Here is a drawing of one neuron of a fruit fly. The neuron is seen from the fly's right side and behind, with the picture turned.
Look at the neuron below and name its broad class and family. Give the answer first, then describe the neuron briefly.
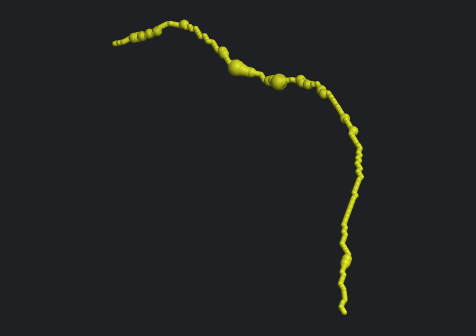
It is a sensory neuron entering the nerve cord. The name of its family is class mechanosensory tactile. No cell body is drawn. There are a dozen or fewer branch ends.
